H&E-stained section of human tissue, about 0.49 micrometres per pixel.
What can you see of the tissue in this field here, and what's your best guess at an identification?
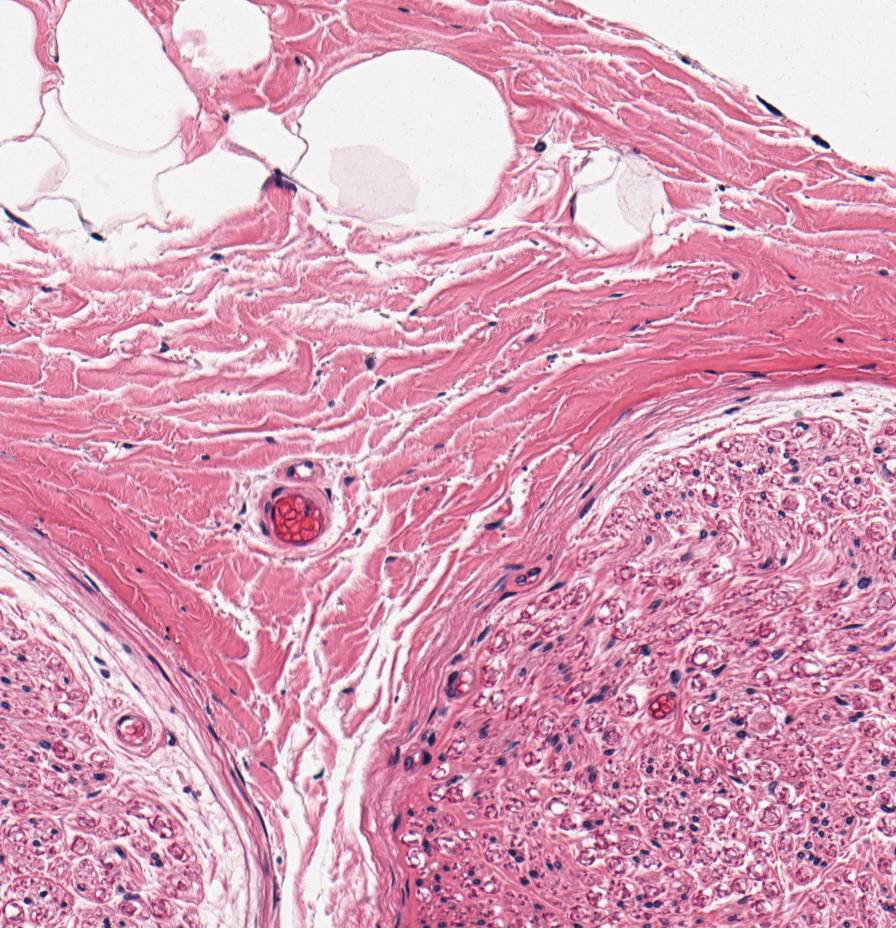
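Item one, layout: two rounded bundles of nerve fibres, lower left and lower right, with a wedge of dense connective tissue between them. Item two, fibres: cut in cross-section, many small round profiles, each a pale rim around a central pink dot. Item three, nuclei: small, dark, evenly scattered among the profiles throughout the lower right bundle. Name: tibial nerve.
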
